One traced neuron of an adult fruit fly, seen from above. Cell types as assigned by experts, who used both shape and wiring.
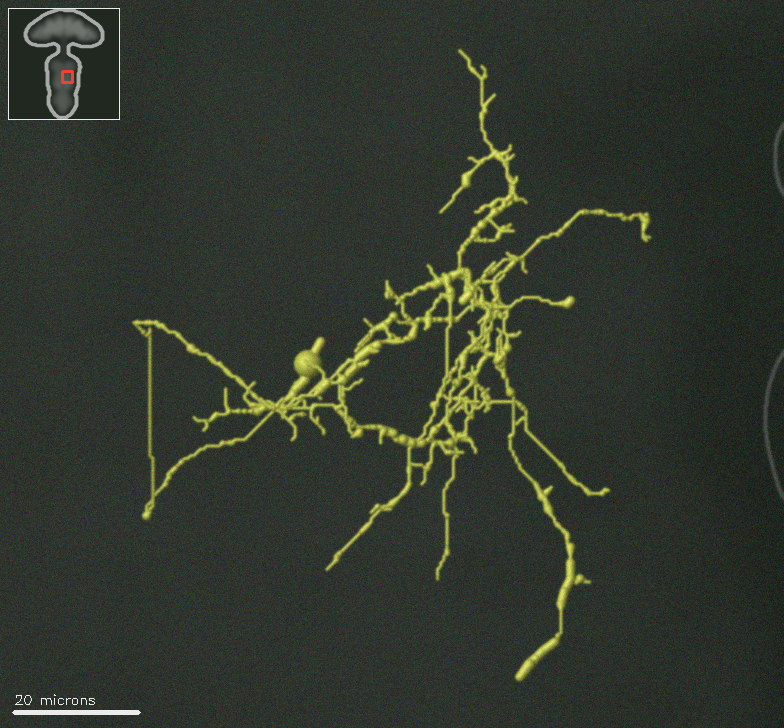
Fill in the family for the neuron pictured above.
hemilineage 02A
